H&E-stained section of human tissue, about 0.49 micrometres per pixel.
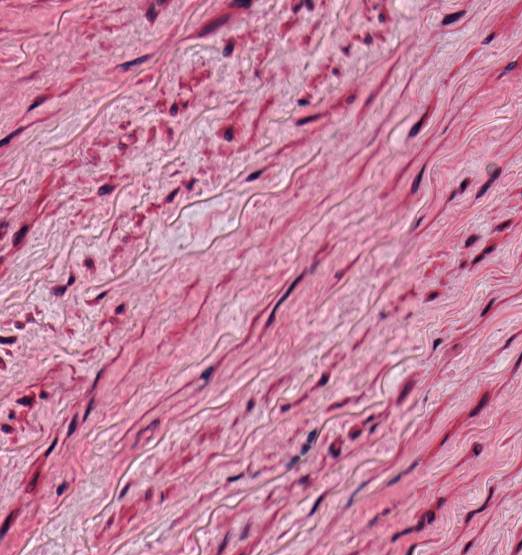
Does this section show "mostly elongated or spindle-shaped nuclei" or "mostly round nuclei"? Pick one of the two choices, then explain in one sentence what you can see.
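Mostly elongated or spindle-shaped nuclei. Most nuclei are elongated, dark, spindle-shaped and lie parallel to the fibres.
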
